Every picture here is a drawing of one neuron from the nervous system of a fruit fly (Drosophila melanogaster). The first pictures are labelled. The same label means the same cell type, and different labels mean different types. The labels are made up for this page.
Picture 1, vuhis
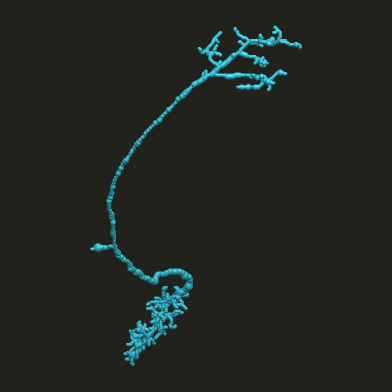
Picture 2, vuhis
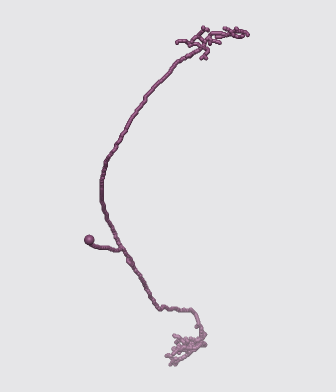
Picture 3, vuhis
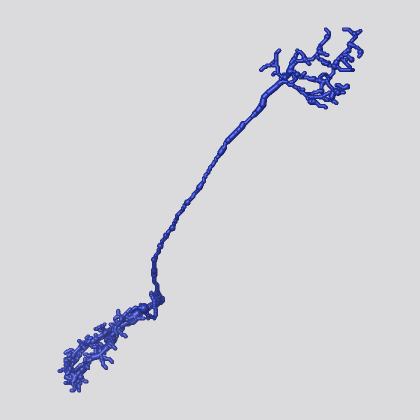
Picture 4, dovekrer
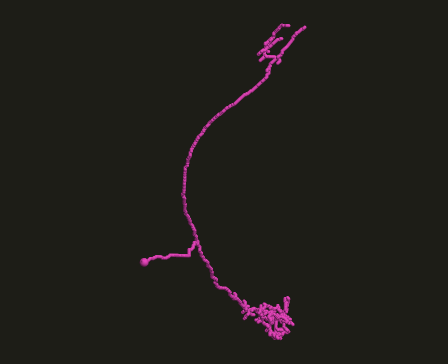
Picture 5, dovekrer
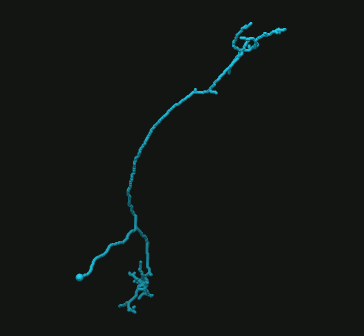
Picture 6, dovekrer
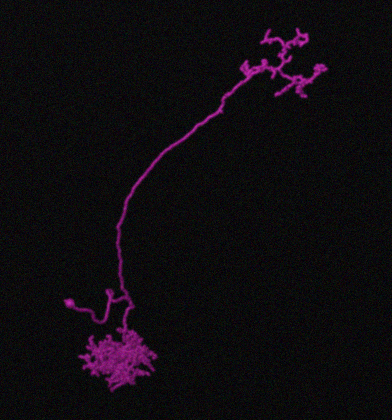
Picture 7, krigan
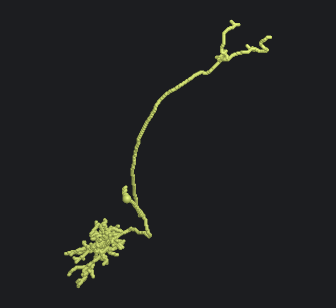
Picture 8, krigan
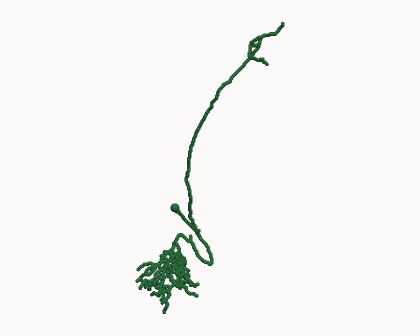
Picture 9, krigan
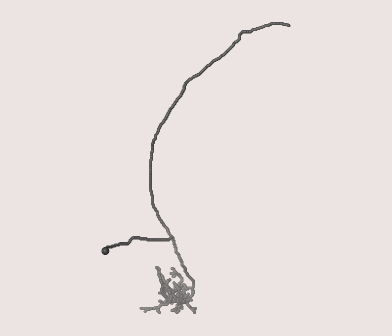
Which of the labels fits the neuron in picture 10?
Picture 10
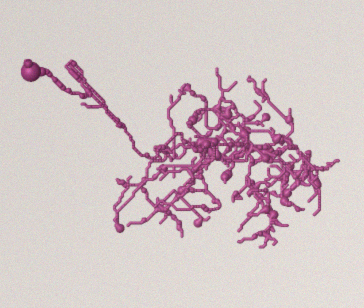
krigan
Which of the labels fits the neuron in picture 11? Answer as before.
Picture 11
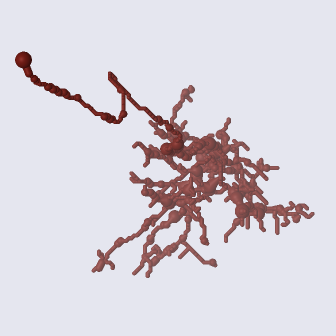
krigan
